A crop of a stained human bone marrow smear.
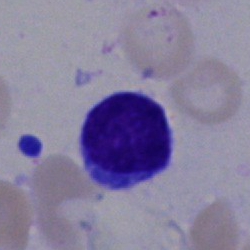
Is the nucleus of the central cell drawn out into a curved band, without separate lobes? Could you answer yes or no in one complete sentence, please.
No, the nucleus is compact and round or oval rather than band-shaped.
